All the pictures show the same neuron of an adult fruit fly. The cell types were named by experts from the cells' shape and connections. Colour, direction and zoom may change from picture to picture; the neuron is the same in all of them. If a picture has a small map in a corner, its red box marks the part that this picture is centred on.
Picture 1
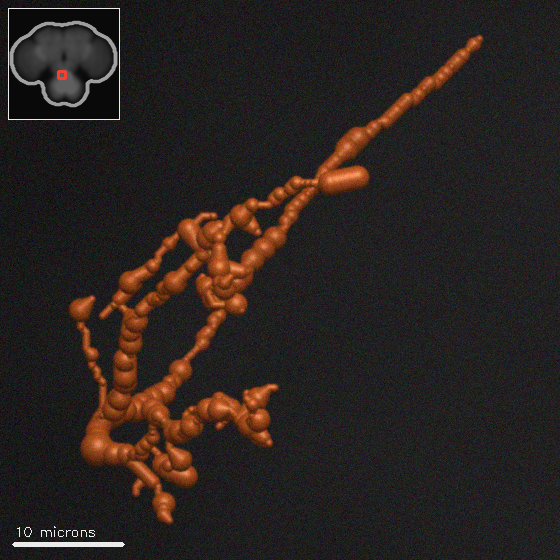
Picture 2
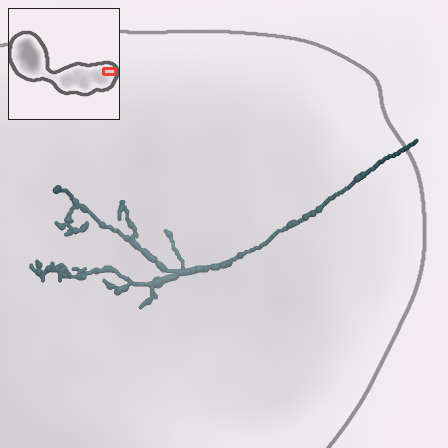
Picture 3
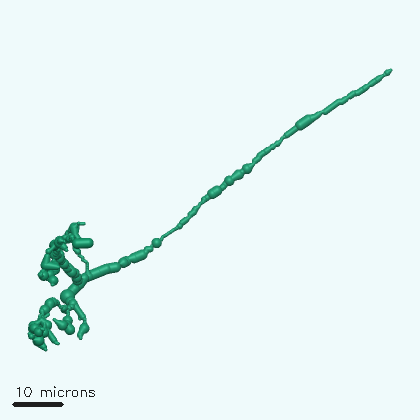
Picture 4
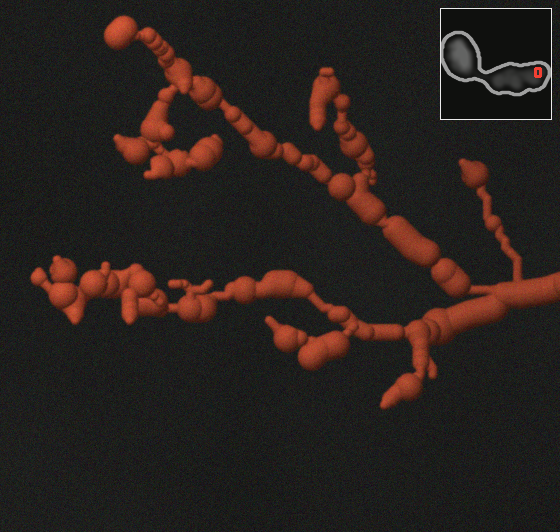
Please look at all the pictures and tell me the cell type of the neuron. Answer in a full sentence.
The cell type is SNxx02.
